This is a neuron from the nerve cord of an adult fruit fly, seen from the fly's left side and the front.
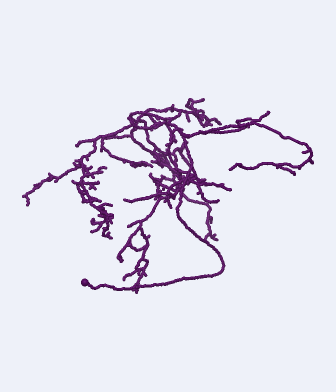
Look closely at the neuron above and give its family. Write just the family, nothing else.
hemilineage 02A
